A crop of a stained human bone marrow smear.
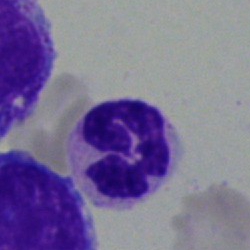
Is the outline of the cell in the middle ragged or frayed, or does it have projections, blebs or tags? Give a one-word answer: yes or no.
No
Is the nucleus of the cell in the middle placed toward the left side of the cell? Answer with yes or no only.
No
